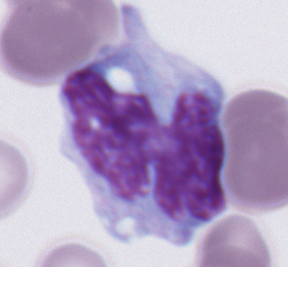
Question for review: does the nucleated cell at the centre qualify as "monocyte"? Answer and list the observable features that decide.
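Yes, monocyte is the right name for this cell, and the look-alike to set against it is the hairy cell. First item, the nucleus: it is folded into broad lobes joined by wide bands rather than thin strands.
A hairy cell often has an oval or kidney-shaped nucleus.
Second item, granules: no distinct granules are visible in the cytoplasm.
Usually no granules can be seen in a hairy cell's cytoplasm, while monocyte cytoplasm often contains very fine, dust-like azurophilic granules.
The lack of distinct granules would therefore suit a hairy cell as well. Third item, the colour of the cytoplasm: pale greyish-blue. Fourth item, the outline: irregular and angular rather than round, with a tapering cytoplasmic projection extending upward from the top of the cell.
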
